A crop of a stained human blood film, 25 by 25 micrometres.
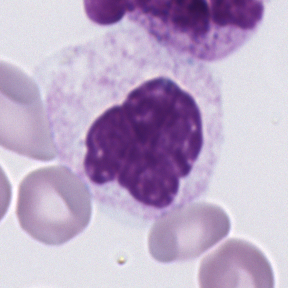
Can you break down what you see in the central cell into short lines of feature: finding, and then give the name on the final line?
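Nucleoli: none seen
Cytoplasm: abundant, pale greyish lilac
Granules: fine, dust-like, pinkish-lilac, scattered
Vacuoles: none visible
Name: segmented neutrophil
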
